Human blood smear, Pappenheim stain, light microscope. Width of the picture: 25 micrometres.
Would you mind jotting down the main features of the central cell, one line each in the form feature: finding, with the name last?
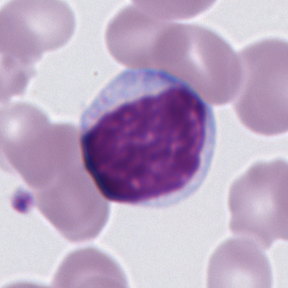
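Outline: round and smooth.
Nucleus: rounded, one fairly straight edge facing the upper left.
Chromatin: dark purple, coarsely clumped.
Cytoplasm: no vacuoles.
Name: large granular lymphocyte.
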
